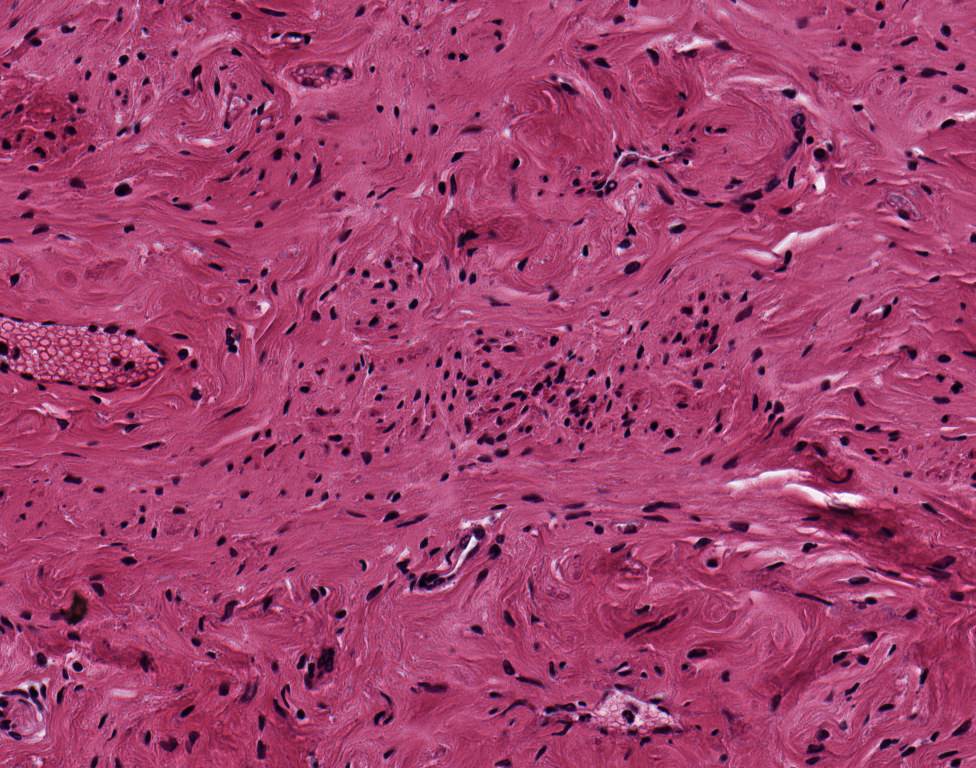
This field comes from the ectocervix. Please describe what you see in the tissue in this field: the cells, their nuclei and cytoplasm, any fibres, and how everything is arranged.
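Dense pink fibrous tissue fills the whole field, its bundles interlacing in swirling whorls. Small, dark, spindle-shaped to oval nuclei are scattered among the fibres. Cell outlines and cytoplasm cannot be told from the surrounding fibres. Nuclei crowd more densely in a band across the middle.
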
